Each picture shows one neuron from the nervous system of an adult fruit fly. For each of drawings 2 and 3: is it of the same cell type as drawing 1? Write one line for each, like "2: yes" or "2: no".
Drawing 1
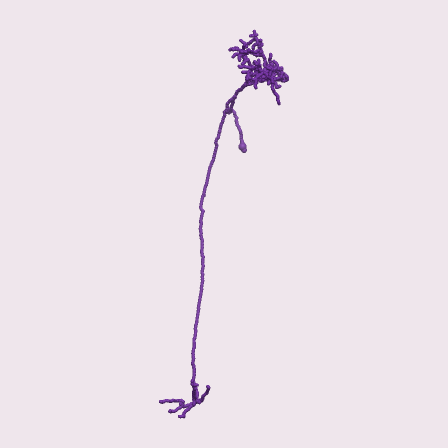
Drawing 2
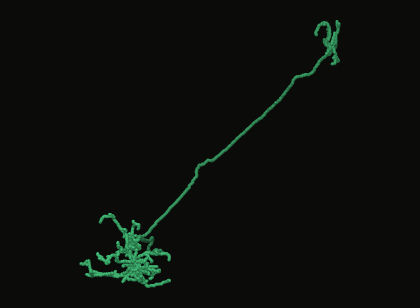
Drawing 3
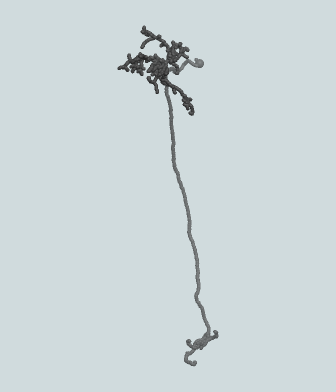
2: yes
3: yes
